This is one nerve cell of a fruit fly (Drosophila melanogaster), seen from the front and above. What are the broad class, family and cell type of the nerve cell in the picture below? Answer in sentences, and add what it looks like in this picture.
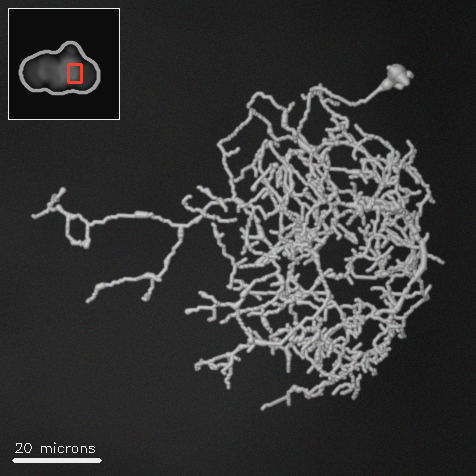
It is a central-brain intrinsic neuron. The family is hemilineage VLPl4_anterior. Its cell type is AVLP436. By the scale bar it is about 95 microns wide in this view. The picture shows more than a hundred branch ends.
